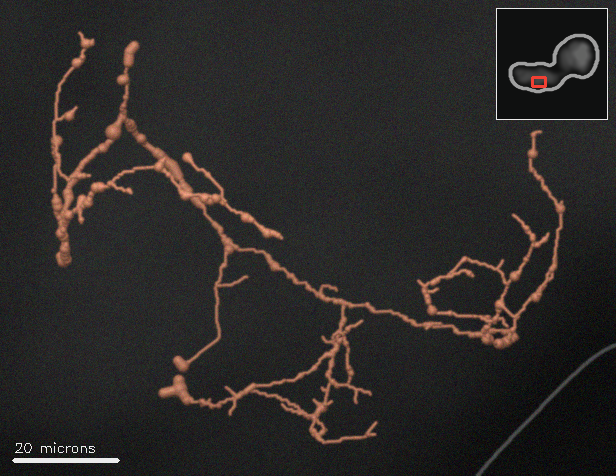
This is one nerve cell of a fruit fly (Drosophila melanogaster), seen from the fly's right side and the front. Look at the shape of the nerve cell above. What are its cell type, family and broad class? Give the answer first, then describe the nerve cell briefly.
Its cell type is IN13A055. Its family is hemilineage 13A. It is a nerve-cord intrinsic neuron. The cell body is at the lower left of the picture. From left to right in the picture it spans about 100 microns. The picture shows dozens of branch ends.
